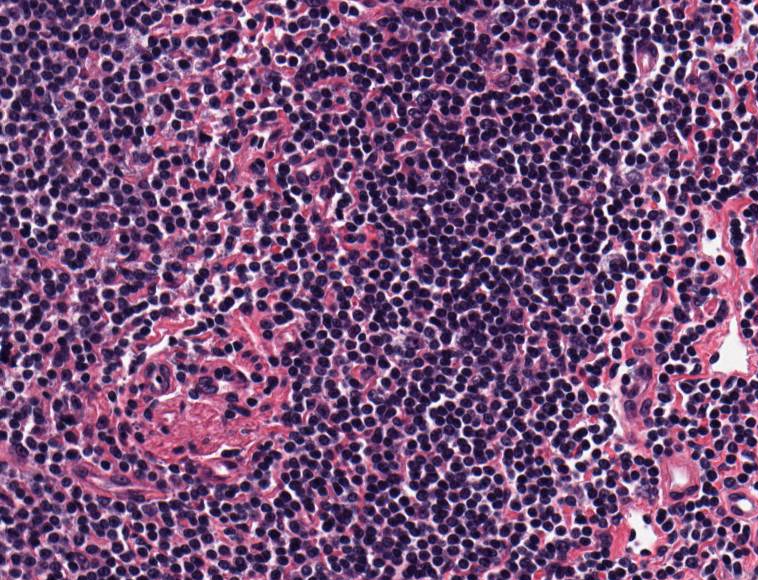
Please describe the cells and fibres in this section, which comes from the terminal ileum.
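The field is a dense, diffuse sheet of small round cells lacking follicles or pale germinal centres. Fairly uniform in size, they are mostly small lymphocytes with dark round nuclei and scant cytoplasm. Lower left holds a small rounded pink fibrous island with a few elongated nuclei.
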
